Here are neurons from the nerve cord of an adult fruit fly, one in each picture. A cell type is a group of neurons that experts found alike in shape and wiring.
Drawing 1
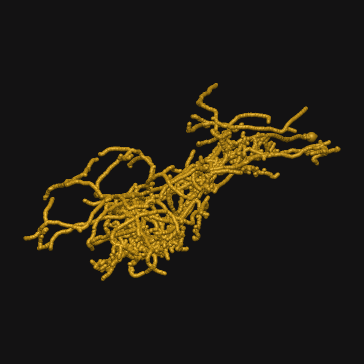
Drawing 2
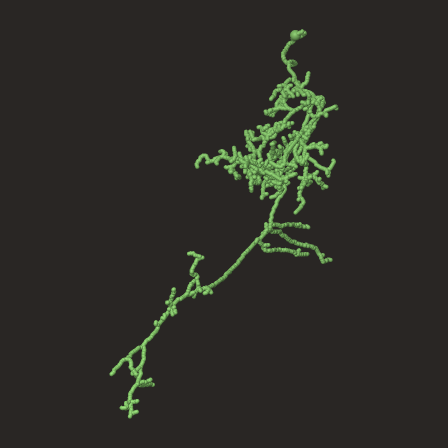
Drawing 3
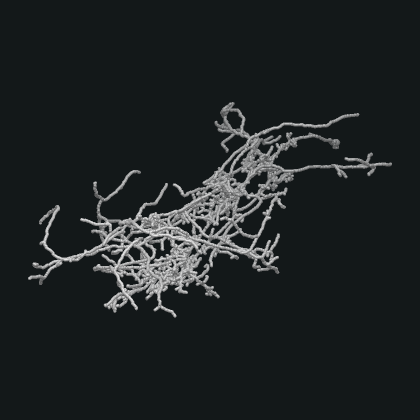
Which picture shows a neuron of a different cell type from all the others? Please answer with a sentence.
The neuron in drawing 2 is of another cell type than the rest.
